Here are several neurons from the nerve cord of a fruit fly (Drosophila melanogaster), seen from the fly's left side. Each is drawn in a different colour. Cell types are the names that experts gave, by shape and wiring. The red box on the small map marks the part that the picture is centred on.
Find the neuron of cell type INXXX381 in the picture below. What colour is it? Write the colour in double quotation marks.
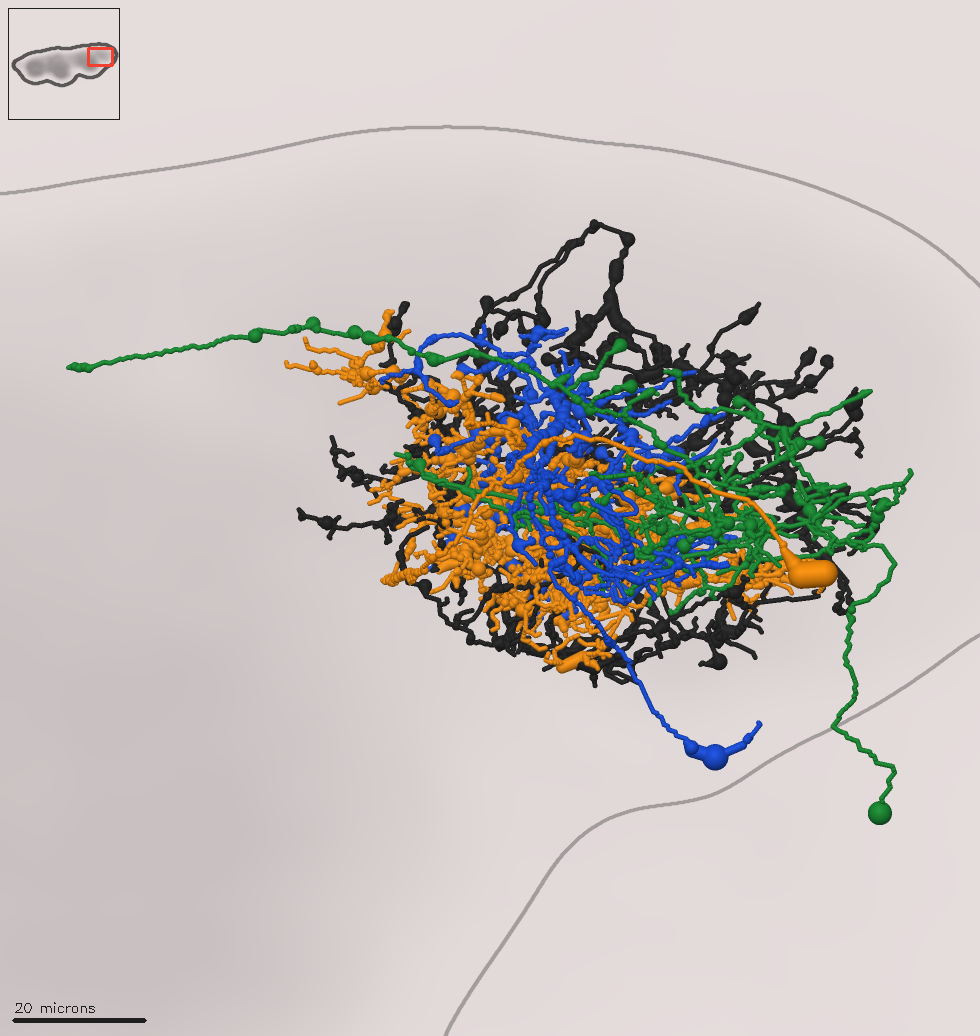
"orange"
